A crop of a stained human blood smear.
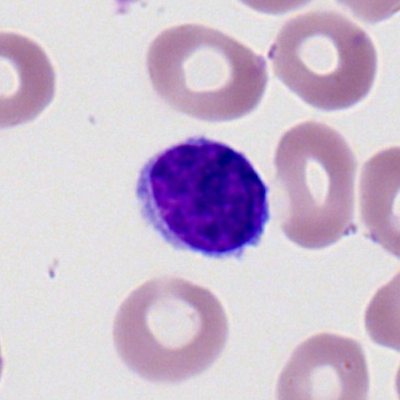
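Lymphocyte, central cell. Outline rounded to slightly oval. Chromatin dark purple, coarsely clumped. No coloured granules in the cytoplasm. Cytoplasmic edge on the left slightly frayed.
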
